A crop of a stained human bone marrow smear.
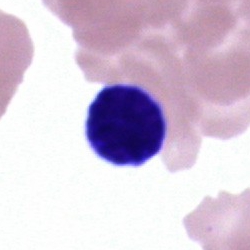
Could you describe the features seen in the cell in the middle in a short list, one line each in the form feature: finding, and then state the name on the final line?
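Outline: round and smooth
Chromatin: dense, very dark purple
Nucleoli: none visible
Cytoplasm: little or none seen around the nucleus
Cell type: lymphocyte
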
